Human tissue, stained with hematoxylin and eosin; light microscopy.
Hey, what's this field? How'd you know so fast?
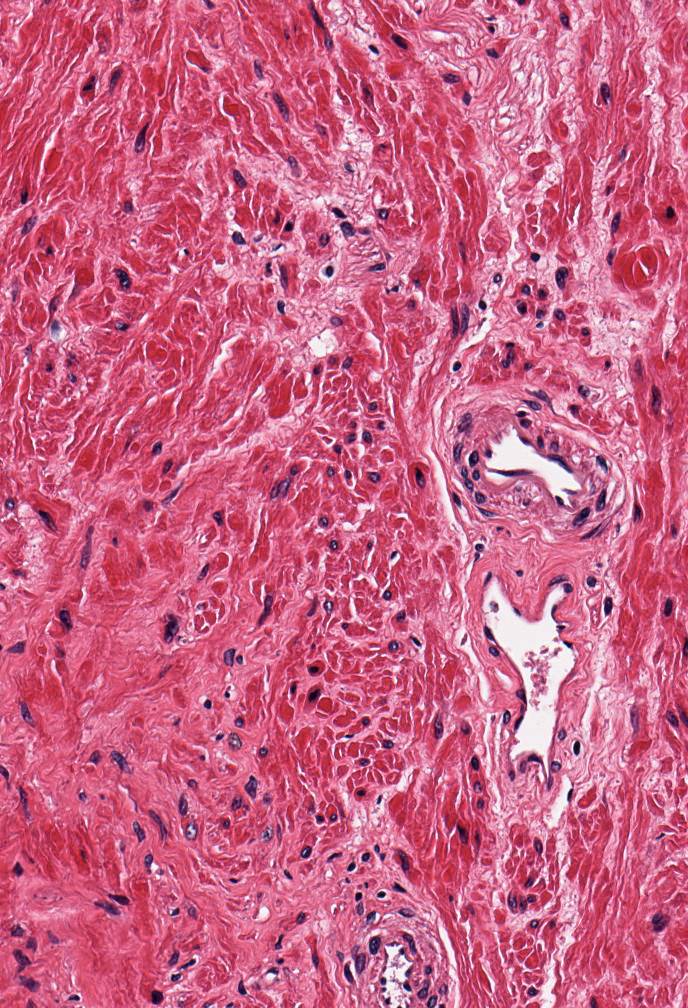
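Answer: fibromuscular stroma. Bundles: interlacing smooth muscle fills the whole field, cut in several different planes.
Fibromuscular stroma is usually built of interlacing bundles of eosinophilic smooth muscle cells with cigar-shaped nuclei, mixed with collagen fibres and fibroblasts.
Nuclei: elongated where fibres run lengthwise; in the centre, fibres cut across show polygonal eosinophilic profiles, some with a small round central nucleus. Glands: none, and no epithelium either, anywhere in the field.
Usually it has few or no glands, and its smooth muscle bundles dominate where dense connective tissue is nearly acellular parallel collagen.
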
